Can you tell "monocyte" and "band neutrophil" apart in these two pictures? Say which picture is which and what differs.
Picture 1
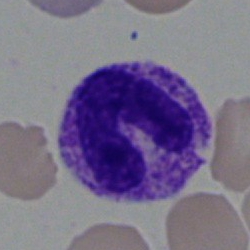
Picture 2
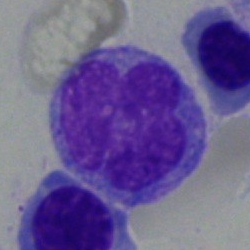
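Band neutrophil in picture 1, monocyte in picture 2. Nucleus, picture 1: a single curved band bent into a U shape.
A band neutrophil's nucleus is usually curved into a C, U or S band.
Nucleus, picture 2: fills most of the cell. Chromatin: dense, dark purple and coarsely clumped in the band neutrophil; fine in the monocyte, and lighter purple than the neighbouring nuclei.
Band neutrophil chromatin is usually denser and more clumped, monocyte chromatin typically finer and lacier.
Outline: round and smooth in picture 1, roughly round in picture 2. Nucleoli: none visible in the band neutrophil. Vacuoles: none seen in the cytoplasm of either cell. Surroundings: a tiny dark purple dot just above the band neutrophil; a smaller cell with a dark nucleus touching the lower left edge of the monocyte.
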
